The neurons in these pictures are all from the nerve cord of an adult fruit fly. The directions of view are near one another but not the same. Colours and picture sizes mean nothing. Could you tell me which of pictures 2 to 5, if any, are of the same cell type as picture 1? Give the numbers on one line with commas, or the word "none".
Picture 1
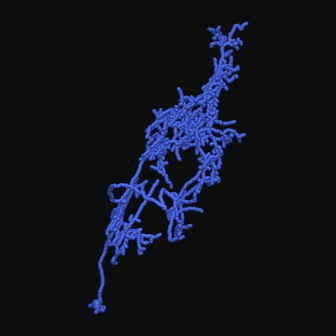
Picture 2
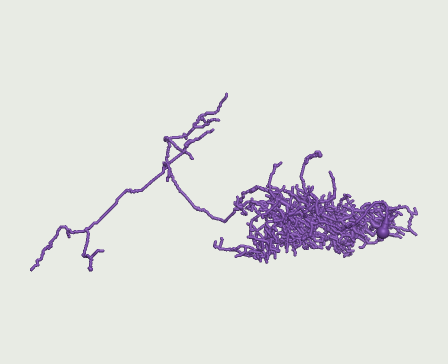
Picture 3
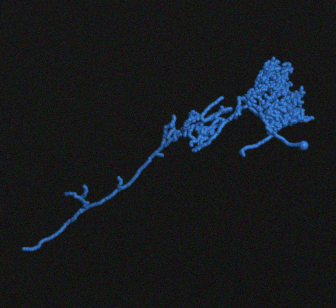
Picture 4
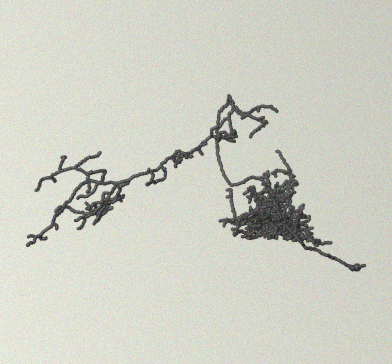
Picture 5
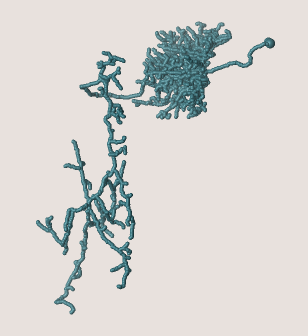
none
